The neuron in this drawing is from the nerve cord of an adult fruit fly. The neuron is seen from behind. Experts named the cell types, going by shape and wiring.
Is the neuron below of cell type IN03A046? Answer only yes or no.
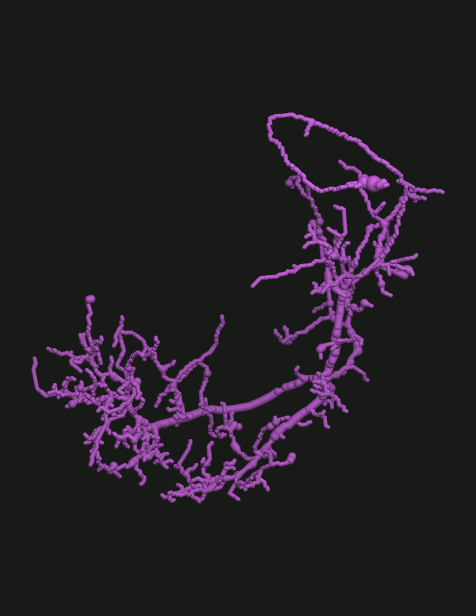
yes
